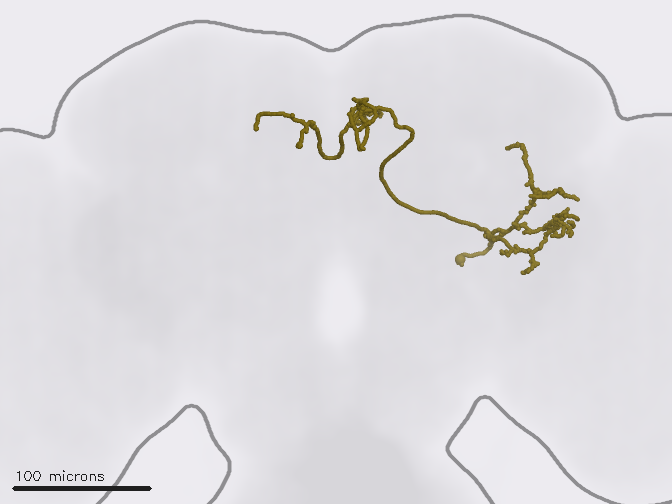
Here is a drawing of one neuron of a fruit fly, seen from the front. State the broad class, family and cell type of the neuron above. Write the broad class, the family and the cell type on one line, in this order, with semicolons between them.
central-brain intrinsic neuron; hemilineage VLPl&p1_posterior; CRE104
